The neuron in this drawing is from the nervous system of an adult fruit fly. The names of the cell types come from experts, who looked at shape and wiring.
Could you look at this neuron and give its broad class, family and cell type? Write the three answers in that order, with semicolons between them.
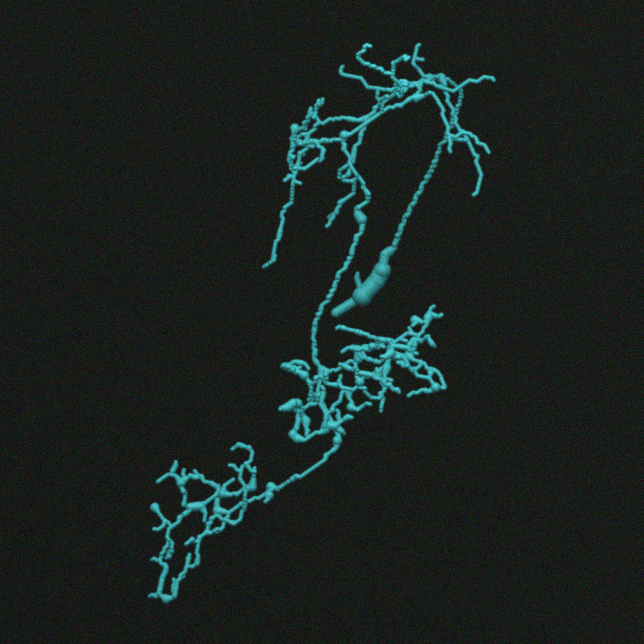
central-brain intrinsic neuron; class DAN; PAM06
